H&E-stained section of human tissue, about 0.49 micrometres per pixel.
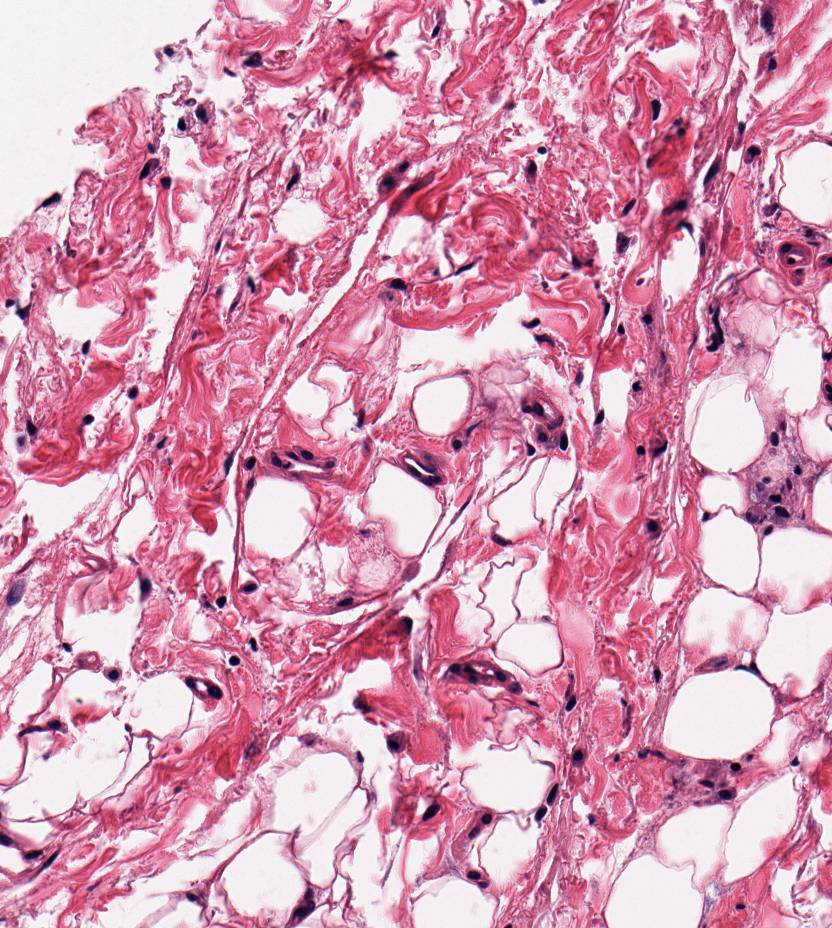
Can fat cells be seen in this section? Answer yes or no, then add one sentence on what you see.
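Yes. Mature adipocytes, seen as empty rounded vacuoles, are most numerous along the right side and lower part of the field.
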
